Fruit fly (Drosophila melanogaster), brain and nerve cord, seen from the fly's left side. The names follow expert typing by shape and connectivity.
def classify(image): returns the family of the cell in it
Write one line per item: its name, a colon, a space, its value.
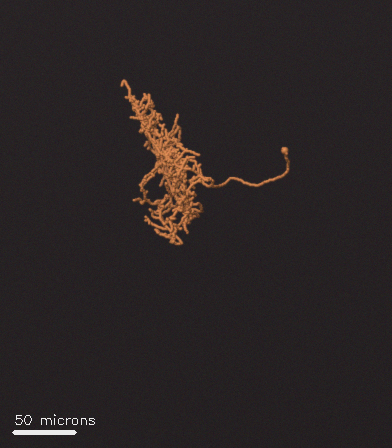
family: hemilineage DL2_ventral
